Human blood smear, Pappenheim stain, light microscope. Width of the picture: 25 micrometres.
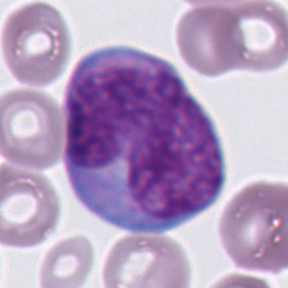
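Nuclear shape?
Broad horseshoe, notch opening toward the lower left.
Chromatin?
Purple, lacy, many small lighter gaps, no solid dark blocks.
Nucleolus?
None distinct.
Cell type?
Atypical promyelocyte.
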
